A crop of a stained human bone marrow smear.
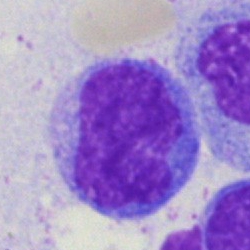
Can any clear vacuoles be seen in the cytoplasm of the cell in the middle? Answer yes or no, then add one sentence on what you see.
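No. No vacuoles are seen in the cytoplasm.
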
